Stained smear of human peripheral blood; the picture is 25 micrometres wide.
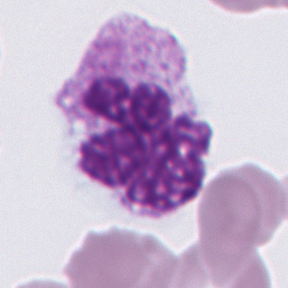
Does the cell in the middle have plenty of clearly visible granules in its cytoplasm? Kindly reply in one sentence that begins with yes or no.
Yes, the cytoplasm of the cell is rich in visible granules.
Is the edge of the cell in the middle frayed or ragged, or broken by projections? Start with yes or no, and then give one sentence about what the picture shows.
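Yes. The outline of the cell is irregular, with a ragged edge on the left side.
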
